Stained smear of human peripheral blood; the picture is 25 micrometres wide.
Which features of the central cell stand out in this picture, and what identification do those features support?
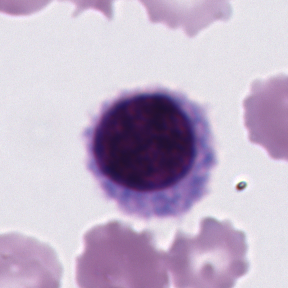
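Look first at where the nucleus sits: off-centre, toward the upper left of the cell. It is round in outline and about 9 micrometres across, and it fills about 60% of the area of a cell that is about 12 micrometres across. Its chromatin is dense and dark purple throughout. Now follow the cytoplasm: its widest band lies below the nucleus, and its texture is mottled with darker blue flecks. What you are looking at is a hairy cell.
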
